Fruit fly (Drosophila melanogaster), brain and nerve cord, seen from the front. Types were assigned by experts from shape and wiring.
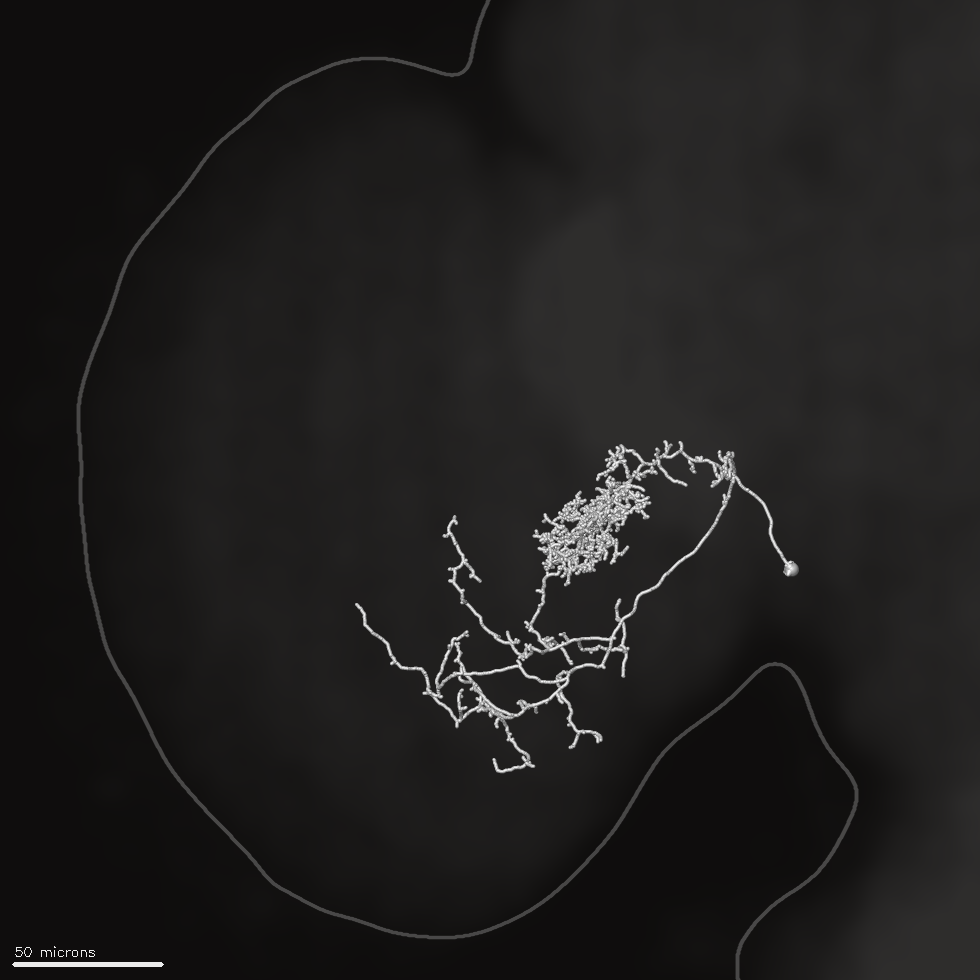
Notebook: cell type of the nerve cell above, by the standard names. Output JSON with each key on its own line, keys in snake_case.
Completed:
{
 "cell_type": "LOLP1"
}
